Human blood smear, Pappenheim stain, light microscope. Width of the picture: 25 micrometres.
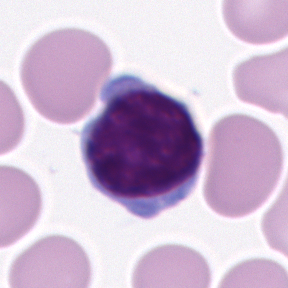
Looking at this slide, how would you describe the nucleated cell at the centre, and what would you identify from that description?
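Nucleus round, about 10 micrometres across, occupying about 70% of the cell's area. Not lobed, not deeply indented. Chromatin dark purple, coarsely clumped. Cytoplasm pale blue, only a thin rim around the nucleus. Result: typical lymphocyte.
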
